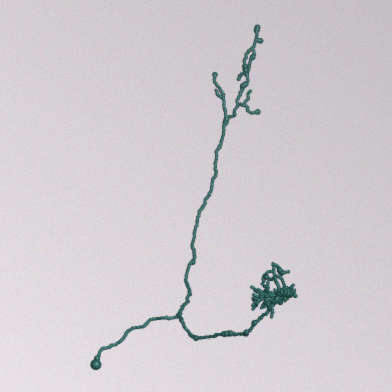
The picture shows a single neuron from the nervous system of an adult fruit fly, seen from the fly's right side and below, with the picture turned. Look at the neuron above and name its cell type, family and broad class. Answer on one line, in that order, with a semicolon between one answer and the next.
LPC1; LPC; visual projection neuron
